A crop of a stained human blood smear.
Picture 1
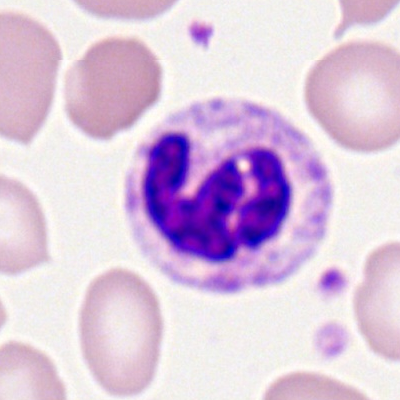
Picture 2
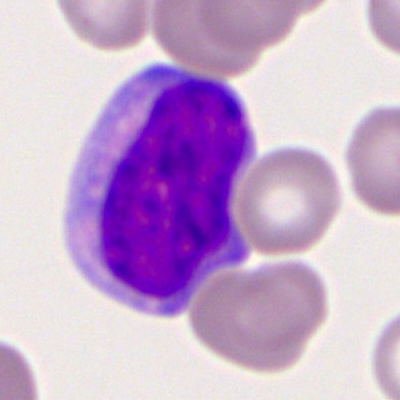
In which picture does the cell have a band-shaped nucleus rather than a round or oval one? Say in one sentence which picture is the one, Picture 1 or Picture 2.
Picture 1 is the one where the nucleus is a curved band without separate lobes.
